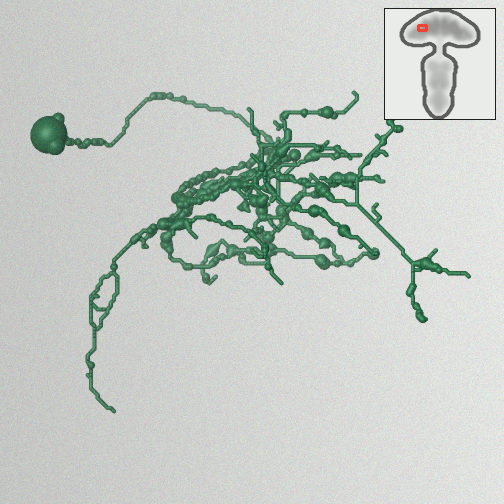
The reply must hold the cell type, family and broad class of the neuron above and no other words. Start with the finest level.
CB2862; hemilineage VLPl4_dorsal; central-brain intrinsic neuron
